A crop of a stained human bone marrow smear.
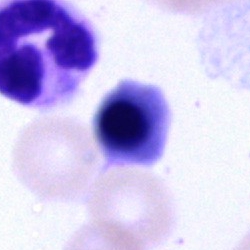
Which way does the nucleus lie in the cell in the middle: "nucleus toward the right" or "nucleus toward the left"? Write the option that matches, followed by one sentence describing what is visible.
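Nucleus toward the left. The nucleus lies off-centre toward the left, leaving a wider band of cytoplasm on the right.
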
